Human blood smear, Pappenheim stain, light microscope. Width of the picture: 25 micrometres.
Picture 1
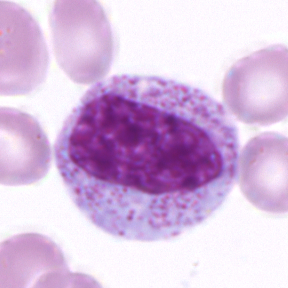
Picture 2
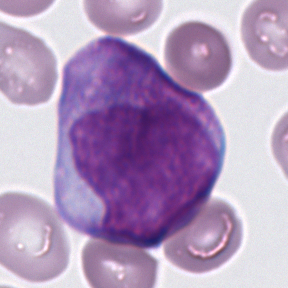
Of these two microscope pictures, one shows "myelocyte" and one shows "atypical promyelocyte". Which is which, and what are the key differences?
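The myelocyte is in picture 1, and picture 2 is the atypical promyelocyte. Start with the outline: the myelocyte's is round and smooth, about 15 micrometres across, whereas the atypical promyelocyte's is irregular and somewhat angular rather than round. The myelocyte's nucleus is a single elongated oval, about 14 by 8 micrometres, with its long axis running from left to right; it is one unlobed mass with no constrictions and fills about 50% of the cell's area. Its chromatin is dark purple and coarsely clumped, and no nucleoli are visible.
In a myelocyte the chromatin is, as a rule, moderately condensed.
Between its granules, the myelocyte's cytoplasm is pale lilac.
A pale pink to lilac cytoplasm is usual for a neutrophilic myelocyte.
In the atypical promyelocyte, no coarse granules and no vacuoles are seen in the cytoplasm, and red cells lie close around it, touching its lower edge.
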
